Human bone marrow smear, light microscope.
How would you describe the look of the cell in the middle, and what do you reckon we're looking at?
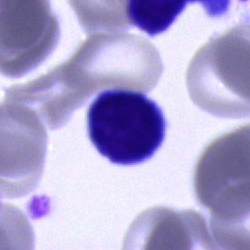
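Cytoplasm is scant, at most a barely visible rim around the nucleus. Chromatin is dense and stains dark purple-blue. Nucleoli are not visible, and no granules are seen in the cell. The cell is a lymphocyte.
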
